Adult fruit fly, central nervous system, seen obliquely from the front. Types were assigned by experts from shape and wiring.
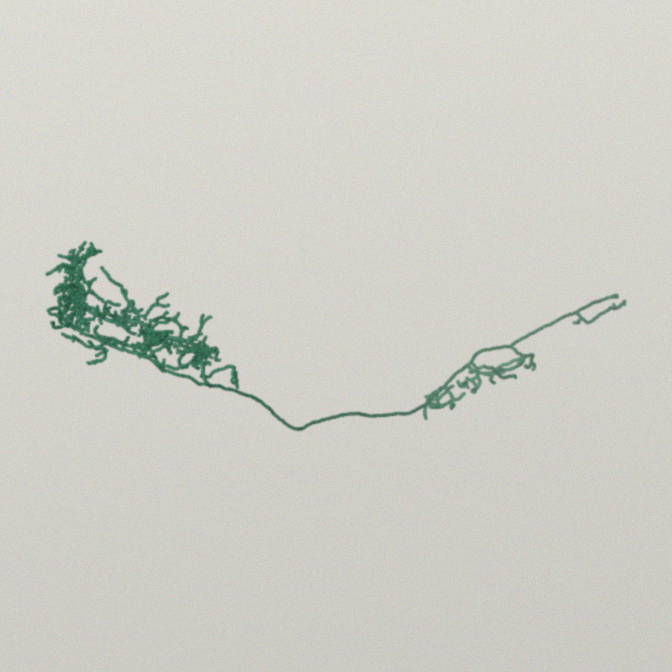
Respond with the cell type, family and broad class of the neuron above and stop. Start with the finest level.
DNg56; hemilineage LB3; descending neuron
